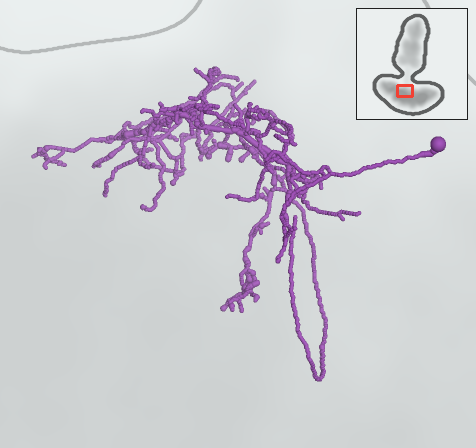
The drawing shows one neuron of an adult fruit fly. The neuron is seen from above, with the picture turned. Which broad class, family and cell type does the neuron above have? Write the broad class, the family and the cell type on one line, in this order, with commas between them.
central-brain intrinsic neuron, hemilineage PSp2, PS221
